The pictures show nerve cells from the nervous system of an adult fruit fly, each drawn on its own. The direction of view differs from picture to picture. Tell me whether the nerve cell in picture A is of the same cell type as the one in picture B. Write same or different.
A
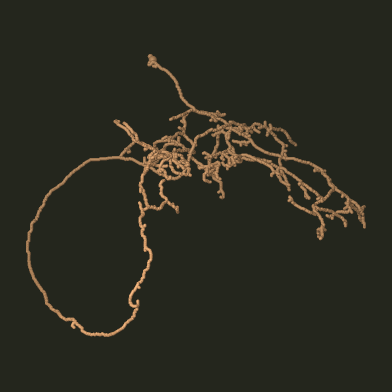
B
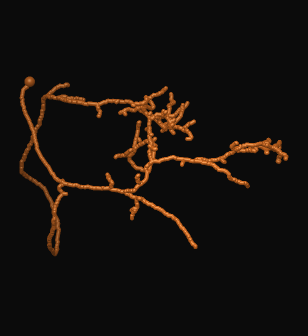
different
